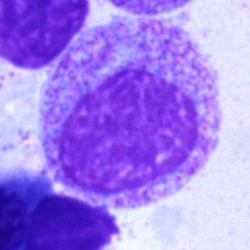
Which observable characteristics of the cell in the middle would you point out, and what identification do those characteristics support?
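You'll see a round, smooth outline here. The chromatin's finely textured, with scattered paler patches rather than coarse dark clumps. The cytoplasm is packed with many fine reddish-purple granules, and there are no vacuoles. It's a myelocyte.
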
